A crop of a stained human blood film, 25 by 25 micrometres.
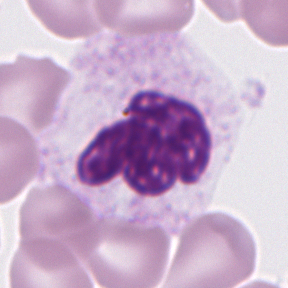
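Segmented neutrophil at the centre of the smear: I first notice a broad band of cytoplasm on all sides of the nucleus, pale greyish-lilac in tone. The nucleus itself, about 12 by 9 micrometres, is folded into several overlapping lobes. Its chromatin looks dark purple, broken by small paler patches.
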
